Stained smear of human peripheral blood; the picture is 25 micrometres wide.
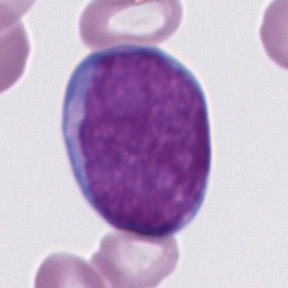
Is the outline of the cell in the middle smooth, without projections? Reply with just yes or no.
Yes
